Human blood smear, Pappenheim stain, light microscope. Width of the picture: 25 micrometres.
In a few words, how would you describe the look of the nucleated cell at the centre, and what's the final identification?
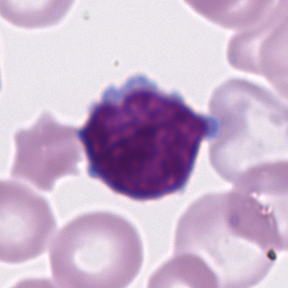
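Thin pale blue cytoplasmic rim around nucleus; no granules. Nucleus a single rounded mass, no separate lobes, no distinct nucleolus. Typical lymphocyte.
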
